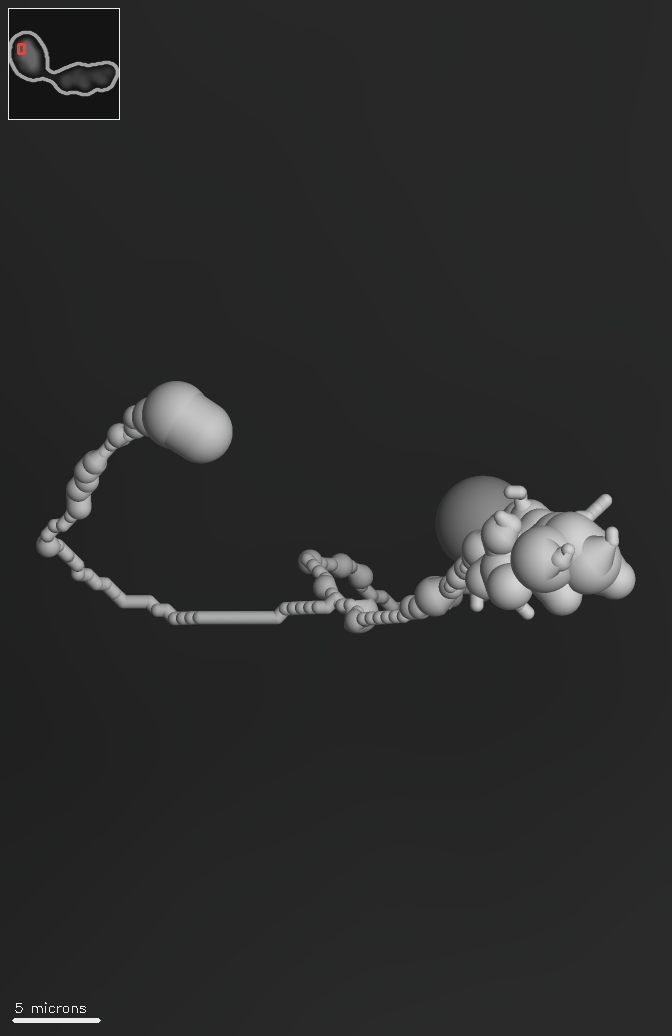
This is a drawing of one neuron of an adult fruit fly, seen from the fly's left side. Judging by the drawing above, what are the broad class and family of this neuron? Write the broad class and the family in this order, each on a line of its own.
central-brain intrinsic neuron
hemilineage AOTUv3_dorsal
